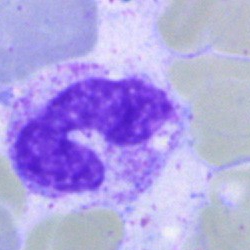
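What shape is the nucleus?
It is curved into a thick horseshoe, with a deep pale notch cutting into it from the lower right.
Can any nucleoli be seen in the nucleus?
No, none are visible.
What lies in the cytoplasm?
Fine pinkish-purple granules, scattered throughout.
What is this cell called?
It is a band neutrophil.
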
